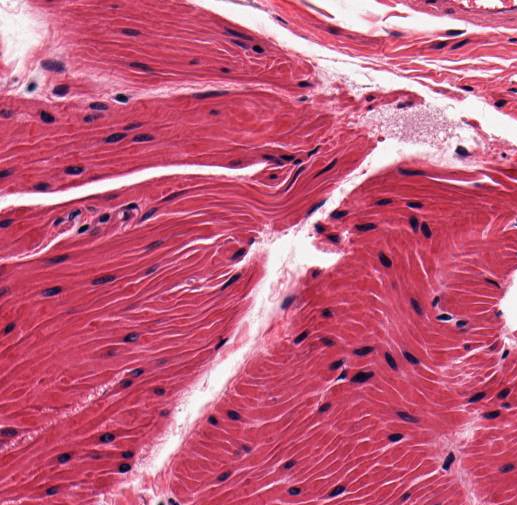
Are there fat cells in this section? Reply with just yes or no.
No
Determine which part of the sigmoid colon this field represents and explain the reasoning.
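Smooth muscle occupies the whole field, as bundles of pink fibres separated by narrow white clefts. The bundles change direction from one part of the field to another, and each fibre has abundant, strongly eosinophilic cytoplasm with single dark purple, oval to elongated nuclei along its length.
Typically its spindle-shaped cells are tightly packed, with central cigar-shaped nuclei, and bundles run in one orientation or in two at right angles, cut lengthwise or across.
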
